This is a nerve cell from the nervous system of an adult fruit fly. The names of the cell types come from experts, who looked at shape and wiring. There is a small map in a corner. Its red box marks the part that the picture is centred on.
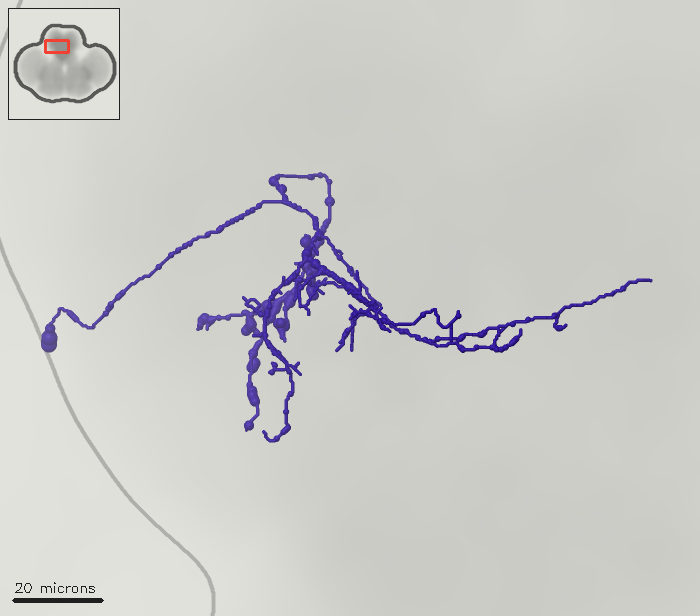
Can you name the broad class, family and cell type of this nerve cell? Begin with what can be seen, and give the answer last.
Its cell body lies on the left of the picture. From left to right in the picture it spans about 140 microns. The picture shows dozens of branch ends. Its broad class is nerve-cord intrinsic neuron. Its family is hemilineage 09A. It is of cell type IN09A042.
